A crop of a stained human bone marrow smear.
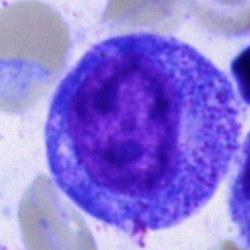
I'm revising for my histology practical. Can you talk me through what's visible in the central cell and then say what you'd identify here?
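Look first at the chromatin: it is fine rather than coarsely clumped. The cytoplasm is deep blue, with reddish-purple granules scattered through it. You will find those granules most plentiful on the right side of the cell. This is a promyelocyte.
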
